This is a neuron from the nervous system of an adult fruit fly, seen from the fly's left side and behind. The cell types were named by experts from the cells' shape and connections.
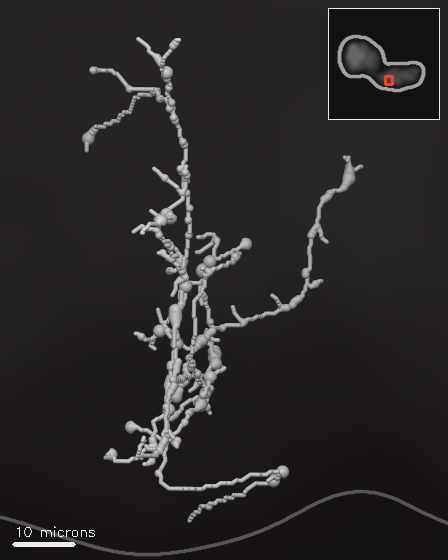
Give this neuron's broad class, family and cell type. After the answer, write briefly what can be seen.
This is a nerve-cord intrinsic neuron. The family is hemilineage 01B. It is of cell type IN01B082. No cell body is drawn. By the scale bar it is about 80 microns tall in this view. The picture shows dozens of branch ends.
